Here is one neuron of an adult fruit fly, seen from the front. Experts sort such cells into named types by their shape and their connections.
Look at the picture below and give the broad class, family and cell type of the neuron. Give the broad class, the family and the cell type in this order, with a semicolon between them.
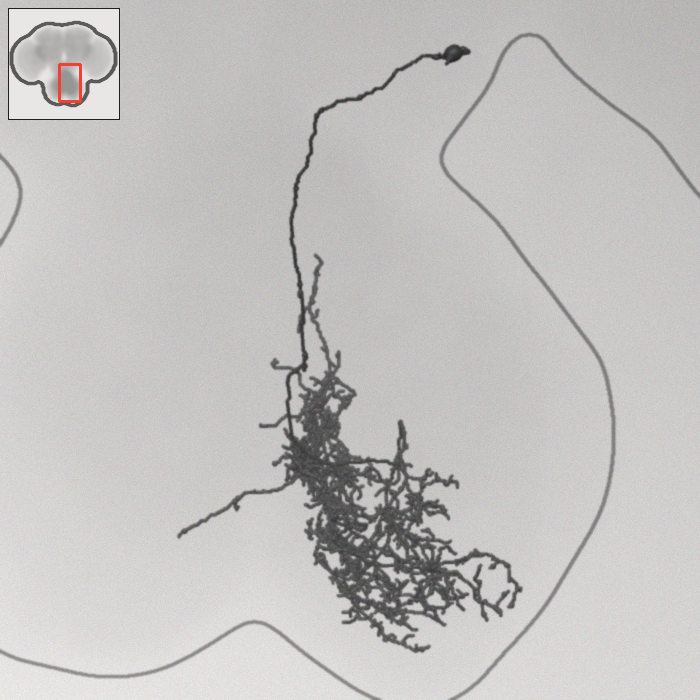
descending neuron; DNge; DNge102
